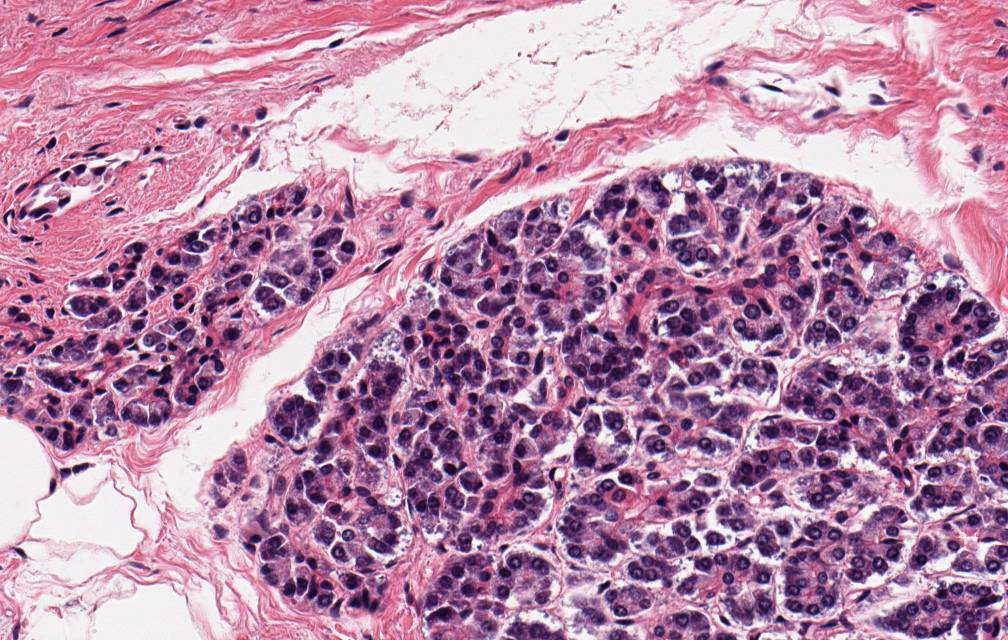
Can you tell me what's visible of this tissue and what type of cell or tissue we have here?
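Lobules consist of packed acini of pyramidal cells surrounding tiny, barely visible lumina. Acinar cell nuclei are round and lie toward the cell bases. Thin pink fibrous strands run between acini within the lobules. The tissue is pancreas.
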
